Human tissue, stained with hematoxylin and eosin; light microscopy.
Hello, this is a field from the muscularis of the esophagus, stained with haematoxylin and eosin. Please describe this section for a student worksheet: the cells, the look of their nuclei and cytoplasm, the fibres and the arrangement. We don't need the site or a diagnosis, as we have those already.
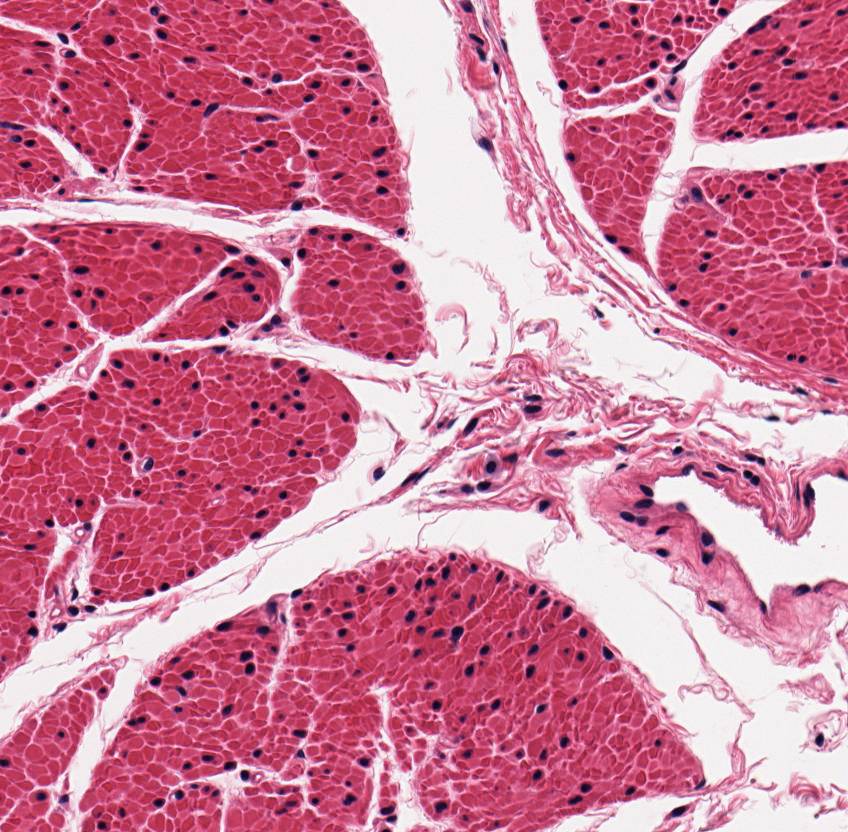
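Deep pink-red eosin staining marks the muscle cytoplasm. Between the bundles run septa of loose, wavy fibrous connective tissue holding sparse elongated nuclei. The septa contain no fat cells, and neither epithelium nor glands appear anywhere in the field.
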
